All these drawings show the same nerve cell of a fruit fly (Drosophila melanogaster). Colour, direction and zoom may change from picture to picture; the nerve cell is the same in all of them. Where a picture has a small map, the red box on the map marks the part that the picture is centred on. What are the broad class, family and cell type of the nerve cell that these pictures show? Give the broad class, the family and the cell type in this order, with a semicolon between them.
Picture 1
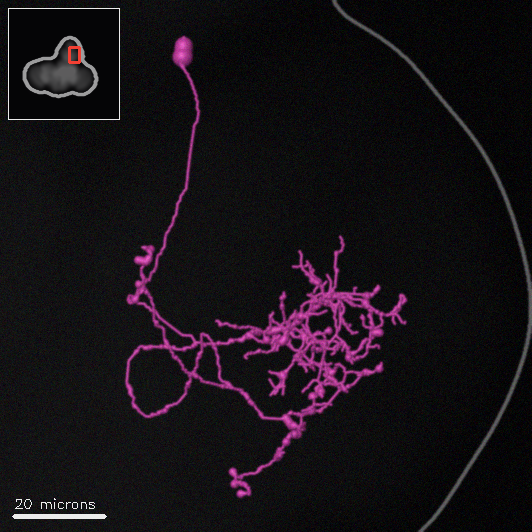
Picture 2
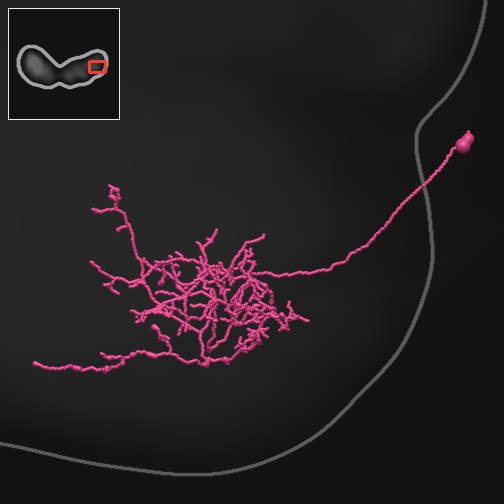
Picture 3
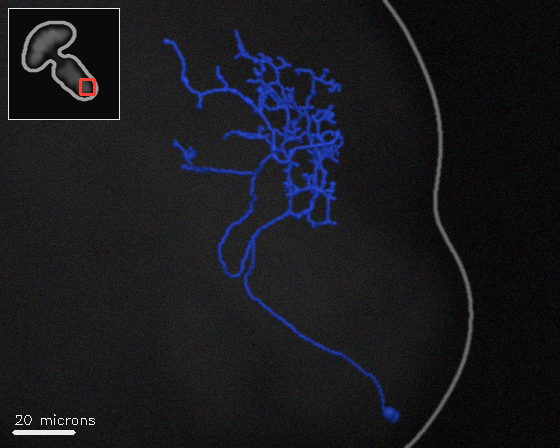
nerve-cord intrinsic neuron; hemilineage 01B; IN01B050_a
